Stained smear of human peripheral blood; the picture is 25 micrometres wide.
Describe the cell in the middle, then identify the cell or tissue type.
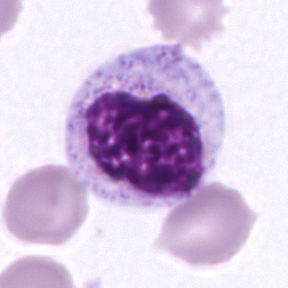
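This cell's outline is round except for a small pointed bump at the top. Its nucleus lies toward the bottom of the cell and fills about 50% of the cell's area. The chromatin is dense and clumped, with small pale gaps between the clumps. The cytoplasm is pale lilac-grey and widest above the nucleus, and fine pinkish-purple granules are scattered throughout it. The cell measures about 14 micrometres across. It is a metamyelocyte.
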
